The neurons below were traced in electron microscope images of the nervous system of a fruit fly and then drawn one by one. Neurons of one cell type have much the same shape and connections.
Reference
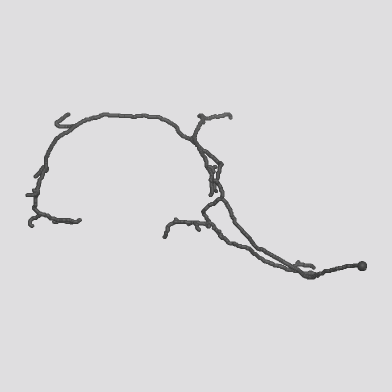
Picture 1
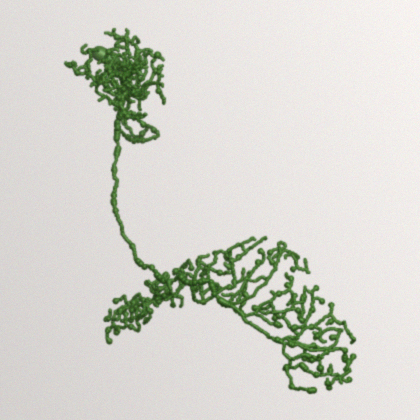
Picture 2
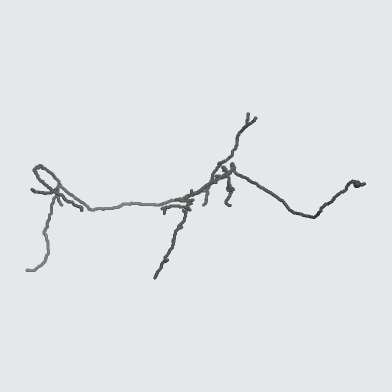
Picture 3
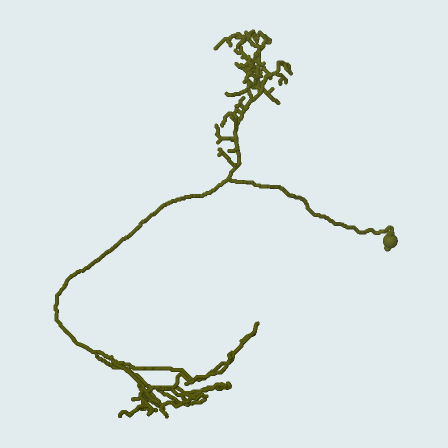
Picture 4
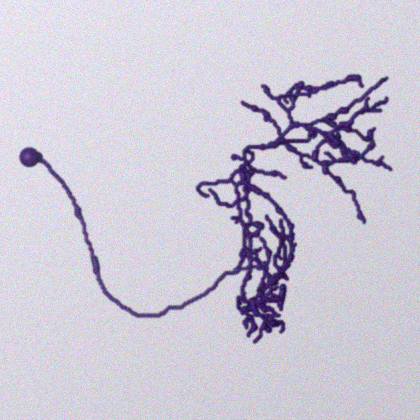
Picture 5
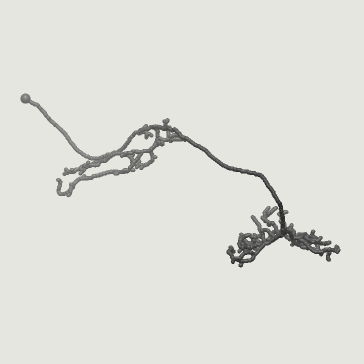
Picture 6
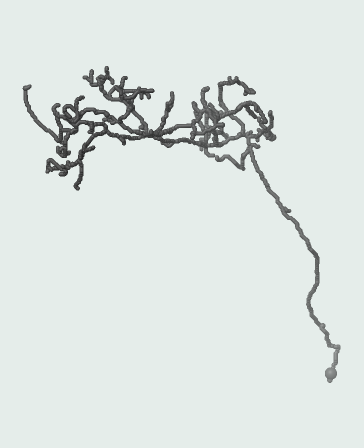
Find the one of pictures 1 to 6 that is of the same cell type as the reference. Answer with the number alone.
2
